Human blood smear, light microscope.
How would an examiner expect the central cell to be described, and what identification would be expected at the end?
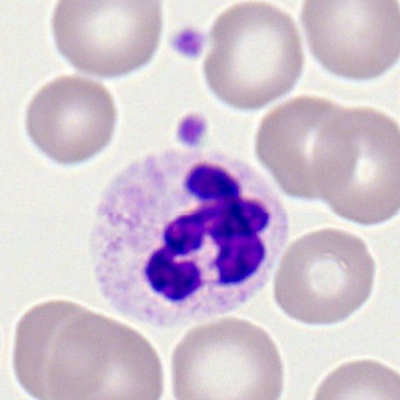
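Point one, the outline: round and smooth. Point two, the nucleus: divided into several lobes joined to one another. Point three, the cytoplasm: fine, small lilac-pink granules are scattered through it, and no vacuoles are visible. It is a segmented neutrophil.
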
